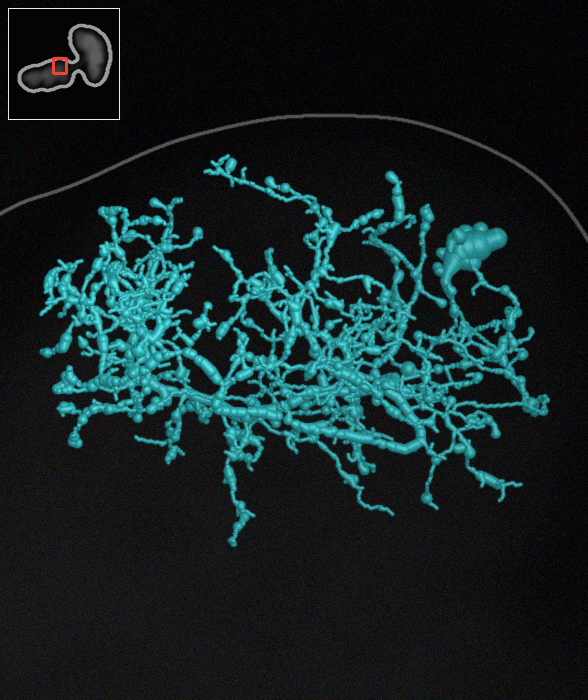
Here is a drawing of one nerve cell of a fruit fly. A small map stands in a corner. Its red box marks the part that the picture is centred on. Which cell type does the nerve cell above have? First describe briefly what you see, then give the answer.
It is in the nerve cord and does not reach the brain. More than a hundred branch ends can be seen. It is a nerve-cord intrinsic neuron. It is of cell type IN16B030.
